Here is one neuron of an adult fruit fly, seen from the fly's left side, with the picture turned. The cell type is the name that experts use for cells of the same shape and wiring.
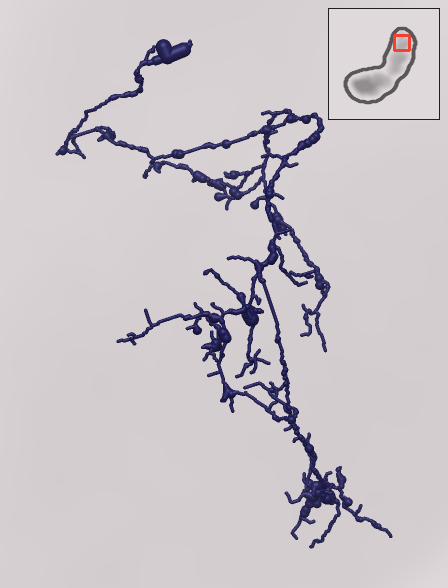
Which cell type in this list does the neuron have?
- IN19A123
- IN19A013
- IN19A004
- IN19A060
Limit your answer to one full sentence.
The cell type this neuron represents is IN19A060.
